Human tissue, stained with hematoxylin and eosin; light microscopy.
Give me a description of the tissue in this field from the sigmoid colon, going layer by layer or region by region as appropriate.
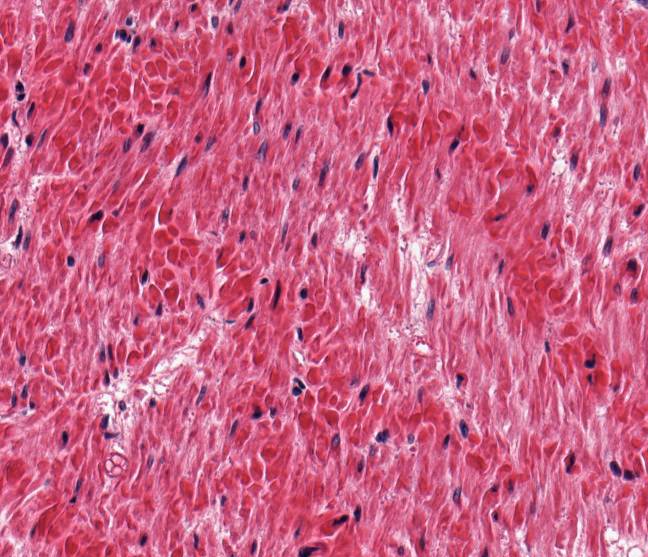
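Look how the whole field is filled with densely packed, strongly eosinophilic elongated cells, with no epithelium or glands. They run in mixed directions, cut lengthwise in some areas and across in others. Their cytoplasm is deep pink-red and dense, not pale or vacuolated. Only narrow pale clefts of loose, wispy stroma separate cell groups, as at lower left and centre.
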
